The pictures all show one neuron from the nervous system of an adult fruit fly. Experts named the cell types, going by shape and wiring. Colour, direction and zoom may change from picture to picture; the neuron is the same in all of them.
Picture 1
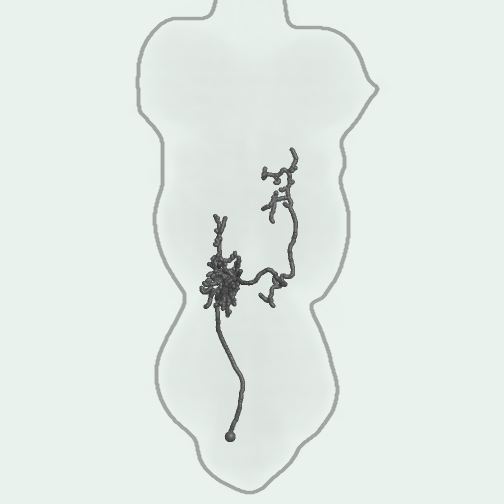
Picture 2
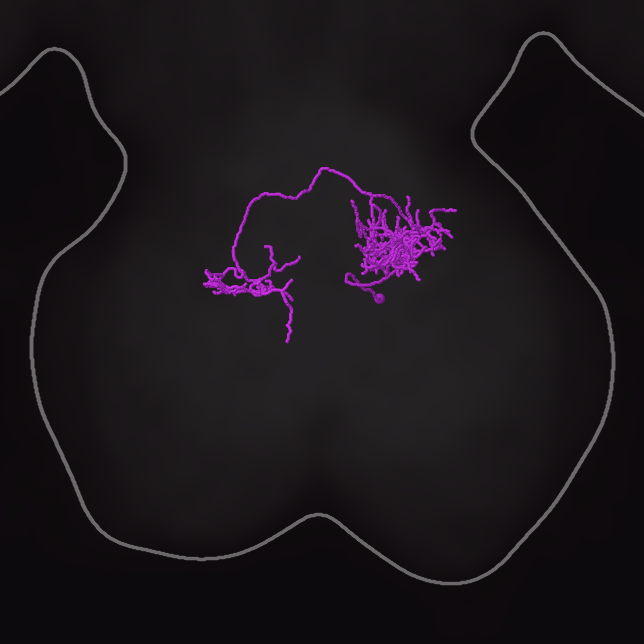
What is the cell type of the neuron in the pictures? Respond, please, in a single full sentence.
By its cell type, the neuron is IN06A073.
